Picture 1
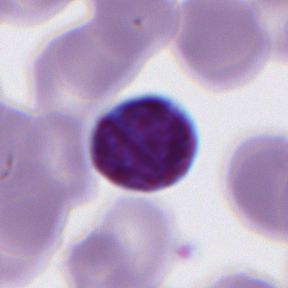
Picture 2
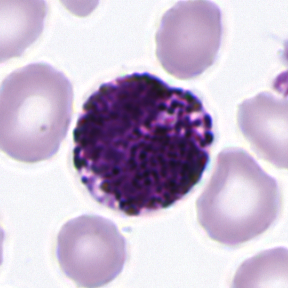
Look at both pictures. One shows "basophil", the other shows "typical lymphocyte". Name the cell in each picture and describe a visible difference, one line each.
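Picture 1: typical lymphocyte. No granules are seen in the cytoplasm.
Picture 2: basophil. The cell is crowded with coarse dark purple-black granules.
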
